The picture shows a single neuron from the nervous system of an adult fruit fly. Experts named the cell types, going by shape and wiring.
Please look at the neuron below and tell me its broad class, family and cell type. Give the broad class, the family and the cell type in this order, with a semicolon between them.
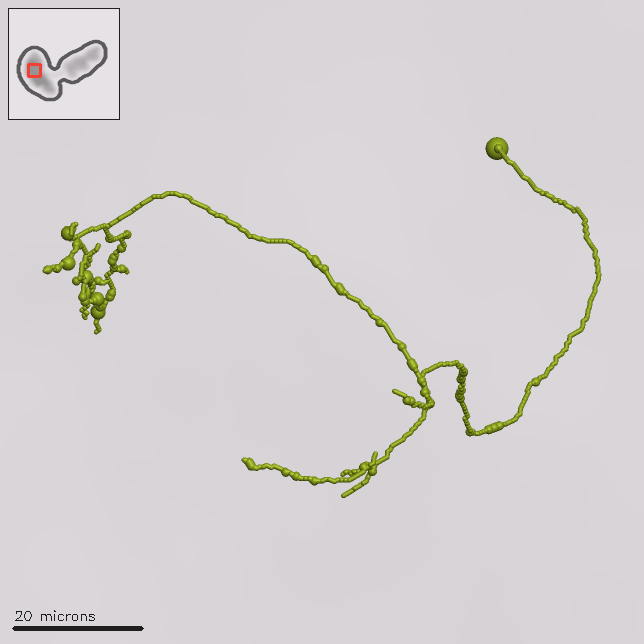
central-brain intrinsic neuron; class CX; vDeltaA_a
